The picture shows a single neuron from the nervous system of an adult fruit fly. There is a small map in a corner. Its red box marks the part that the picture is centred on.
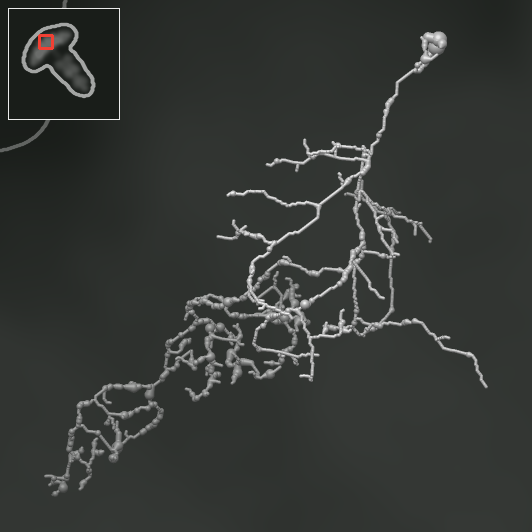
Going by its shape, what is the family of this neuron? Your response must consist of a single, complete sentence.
The family of this particular neuron is class DAN.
